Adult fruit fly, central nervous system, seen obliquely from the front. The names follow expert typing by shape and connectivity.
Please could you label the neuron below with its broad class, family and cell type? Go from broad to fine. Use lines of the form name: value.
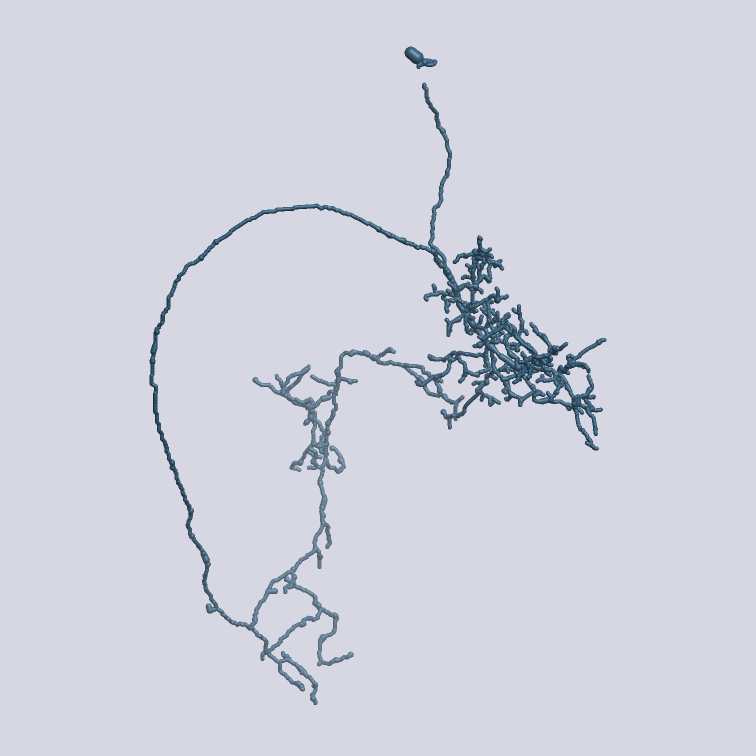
broad class: central-brain intrinsic neuron
family: hemilineage SMPpm1
cell type: CL204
